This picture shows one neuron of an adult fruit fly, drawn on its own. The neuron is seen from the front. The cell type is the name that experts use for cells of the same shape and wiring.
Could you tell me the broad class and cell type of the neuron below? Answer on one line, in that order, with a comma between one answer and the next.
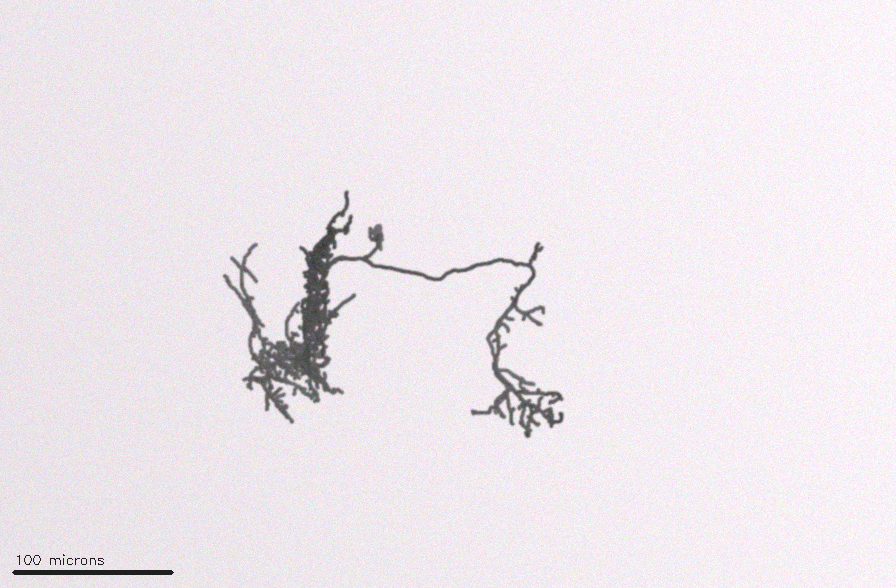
central-brain intrinsic neuron, LAL156_a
